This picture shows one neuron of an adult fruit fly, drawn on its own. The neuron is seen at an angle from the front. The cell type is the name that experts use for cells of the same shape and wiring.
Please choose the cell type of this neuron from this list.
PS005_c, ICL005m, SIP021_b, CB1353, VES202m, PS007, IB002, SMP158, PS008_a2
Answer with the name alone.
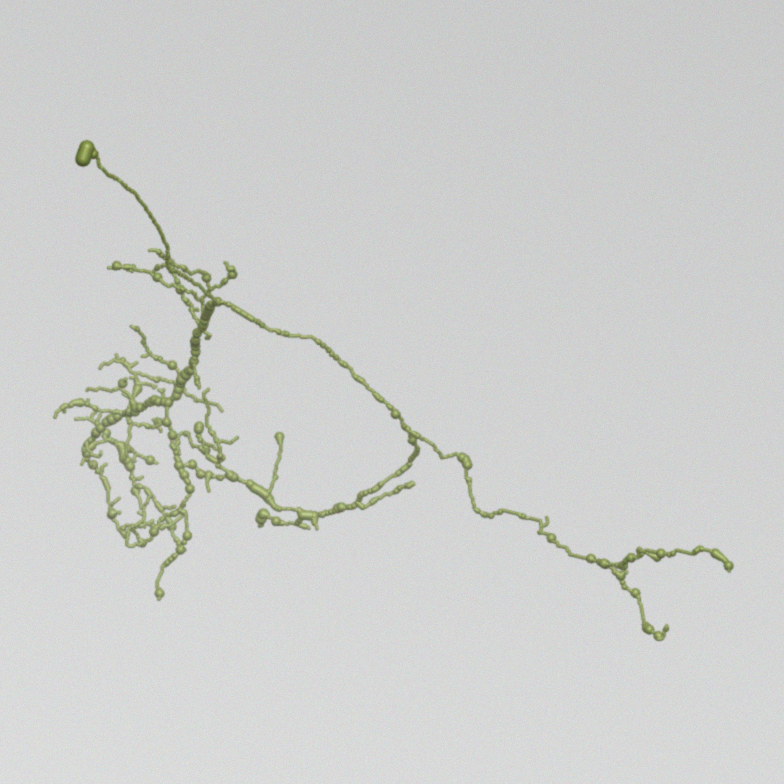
PS007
